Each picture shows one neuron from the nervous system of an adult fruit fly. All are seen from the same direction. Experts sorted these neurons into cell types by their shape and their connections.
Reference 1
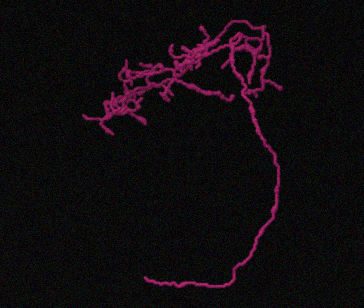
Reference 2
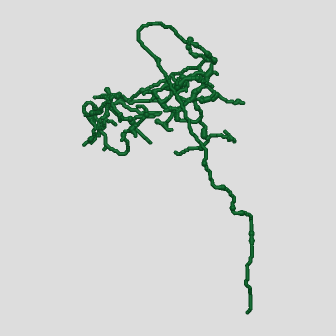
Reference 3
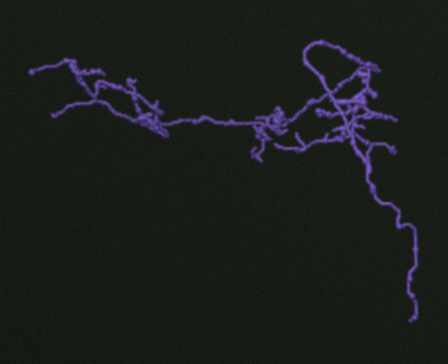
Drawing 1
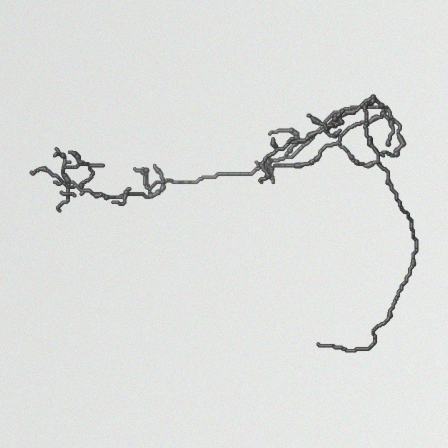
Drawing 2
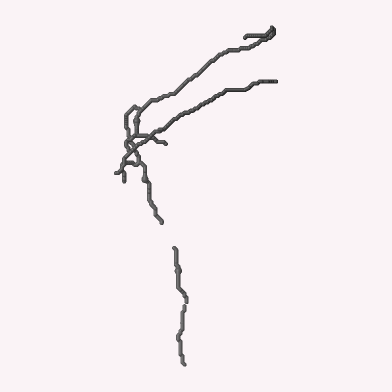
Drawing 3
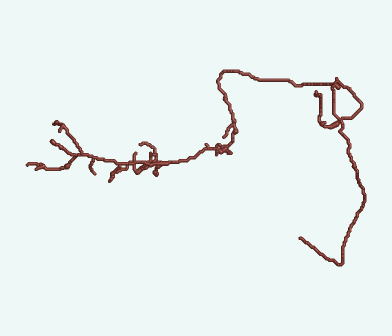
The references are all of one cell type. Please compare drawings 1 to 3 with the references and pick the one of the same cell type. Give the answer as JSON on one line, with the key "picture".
{"picture": 1}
